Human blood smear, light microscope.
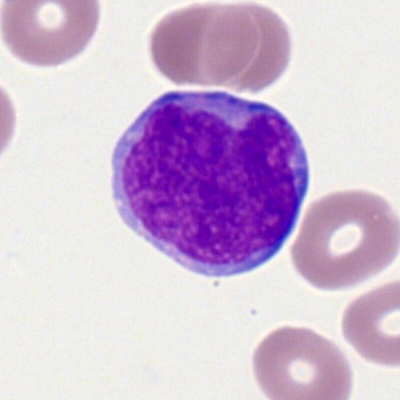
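Myeloblast, centre cell of a stained blood smear. Outline roughly round, edge smooth. Nucleus notched shallowly along its upper edge, filling most of the cell. Cytoplasm reduced to a thin rim, no vacuoles seen.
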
